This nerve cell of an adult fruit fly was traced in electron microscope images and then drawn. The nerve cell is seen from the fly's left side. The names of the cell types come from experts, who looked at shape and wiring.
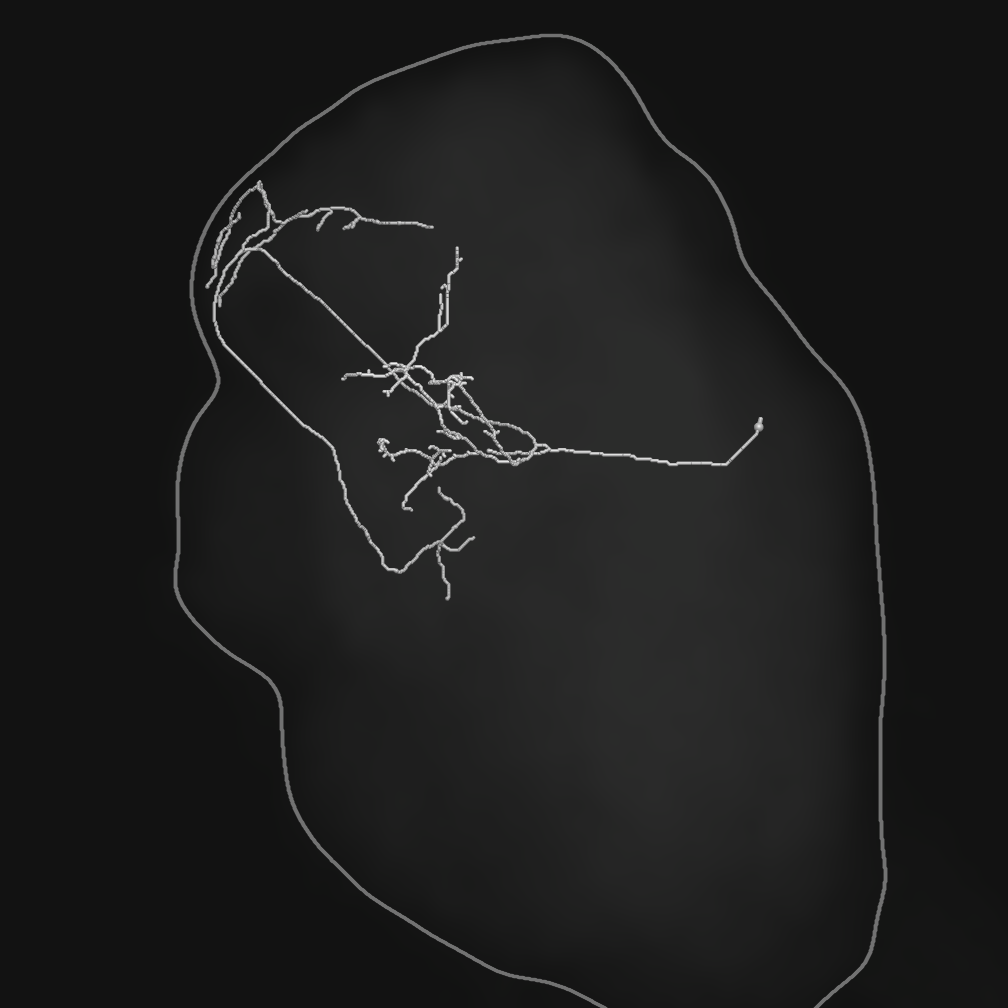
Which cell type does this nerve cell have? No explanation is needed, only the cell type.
CRE104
